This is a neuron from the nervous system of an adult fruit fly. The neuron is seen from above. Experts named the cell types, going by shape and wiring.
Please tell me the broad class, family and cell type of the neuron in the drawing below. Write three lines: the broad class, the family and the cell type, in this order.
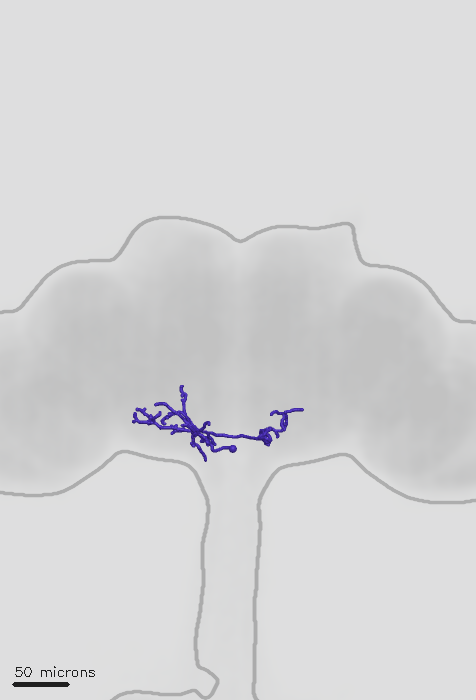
central-brain intrinsic neuron
hemilineage LB3
GNG413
